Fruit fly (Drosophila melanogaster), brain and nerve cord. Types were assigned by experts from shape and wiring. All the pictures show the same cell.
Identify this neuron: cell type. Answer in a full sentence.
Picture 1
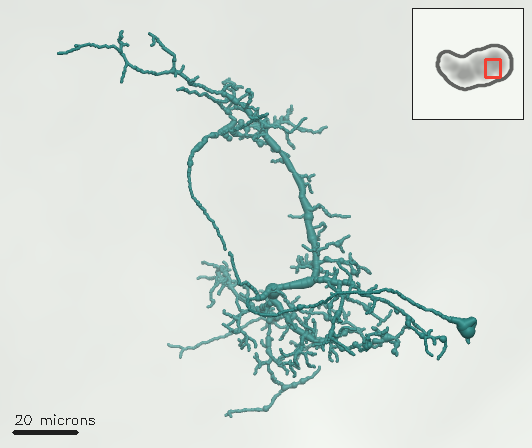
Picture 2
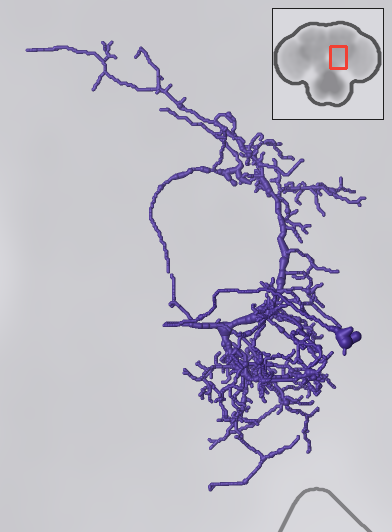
The cell type is SAD064.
